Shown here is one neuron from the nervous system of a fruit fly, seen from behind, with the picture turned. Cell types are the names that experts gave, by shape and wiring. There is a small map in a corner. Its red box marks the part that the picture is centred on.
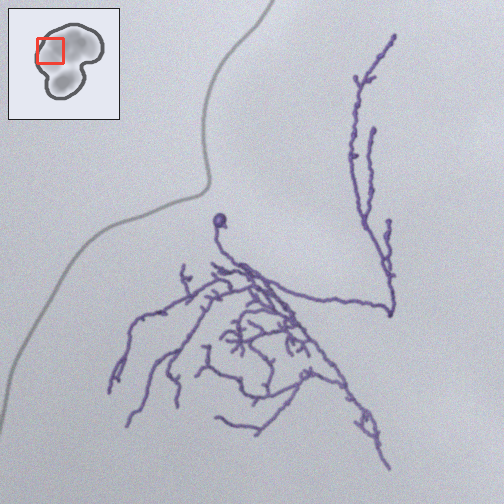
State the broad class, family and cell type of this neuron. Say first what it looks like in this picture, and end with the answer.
The cell body is in the middle of the picture. Dozens of branch ends can be seen. It is a visual projection neuron. Its family is MeVP. The cell type is MeVP15.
